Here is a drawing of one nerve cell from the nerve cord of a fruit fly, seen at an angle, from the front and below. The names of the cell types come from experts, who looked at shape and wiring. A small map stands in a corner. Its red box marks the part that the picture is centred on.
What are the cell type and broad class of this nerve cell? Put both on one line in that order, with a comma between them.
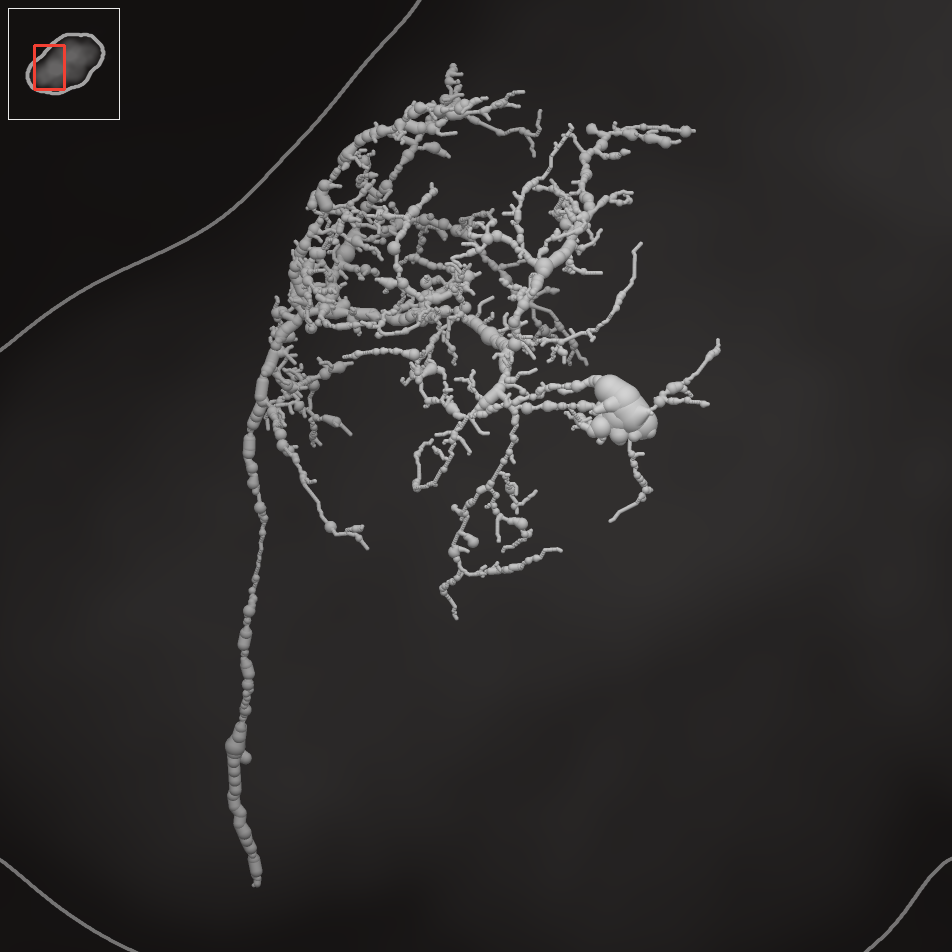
Pleural remotor/abductor MN, motor neuron of the nerve cord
